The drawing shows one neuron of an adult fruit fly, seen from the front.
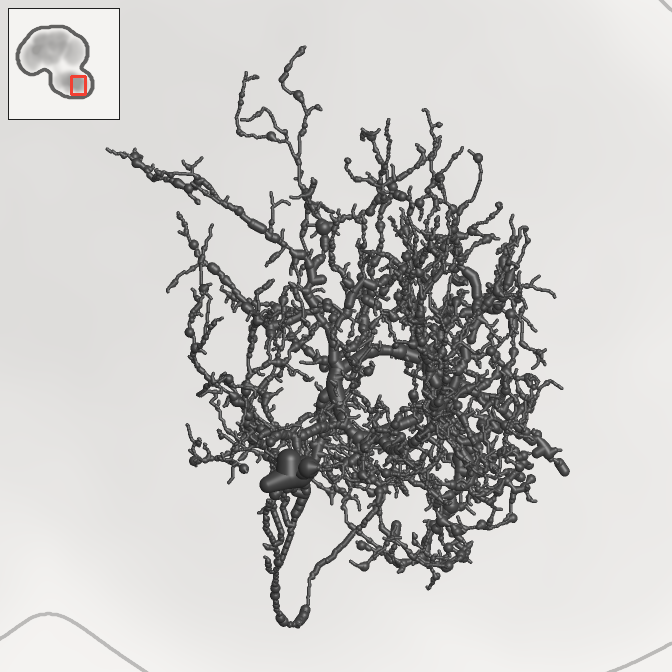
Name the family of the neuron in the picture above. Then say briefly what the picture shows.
Its family is hemilineage 13A. It is a nerve-cord intrinsic neuron. More than a hundred branch ends can be seen. In this view it is taller than it is wide.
